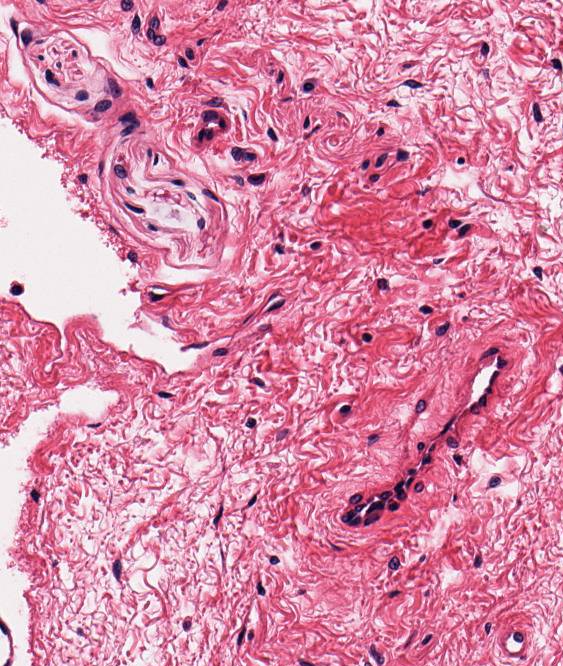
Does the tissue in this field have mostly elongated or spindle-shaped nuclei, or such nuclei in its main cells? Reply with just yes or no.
Yes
